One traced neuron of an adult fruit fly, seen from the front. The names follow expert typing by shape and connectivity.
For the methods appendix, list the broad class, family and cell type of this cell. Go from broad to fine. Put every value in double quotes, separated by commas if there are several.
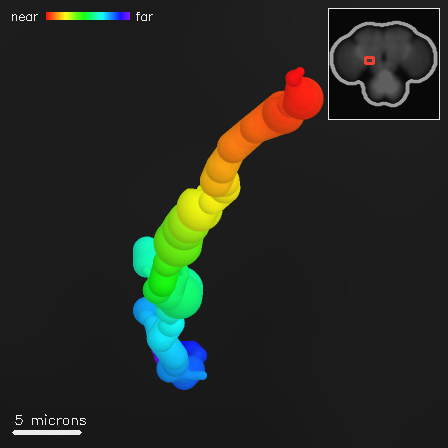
"sensory neuron entering the brain", "class mechanosensory", "JO-B1_a"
